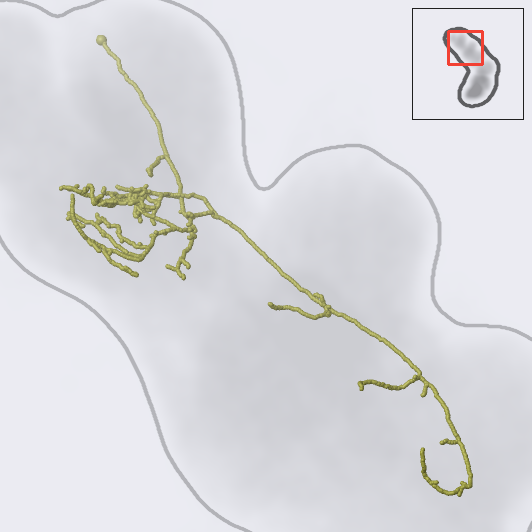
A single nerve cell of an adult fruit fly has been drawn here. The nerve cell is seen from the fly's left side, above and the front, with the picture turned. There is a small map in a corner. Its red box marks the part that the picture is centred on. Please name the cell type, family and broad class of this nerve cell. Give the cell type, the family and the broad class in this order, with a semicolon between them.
IN05B070; hemilineage 05B; nerve-cord intrinsic neuron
